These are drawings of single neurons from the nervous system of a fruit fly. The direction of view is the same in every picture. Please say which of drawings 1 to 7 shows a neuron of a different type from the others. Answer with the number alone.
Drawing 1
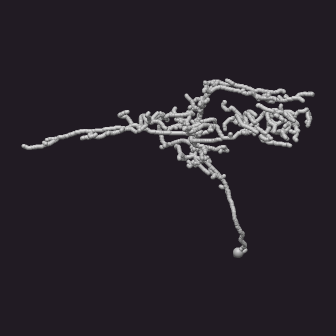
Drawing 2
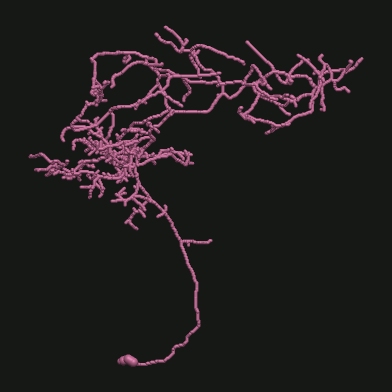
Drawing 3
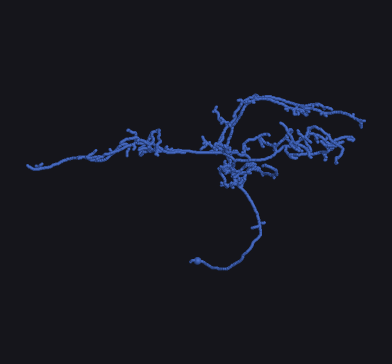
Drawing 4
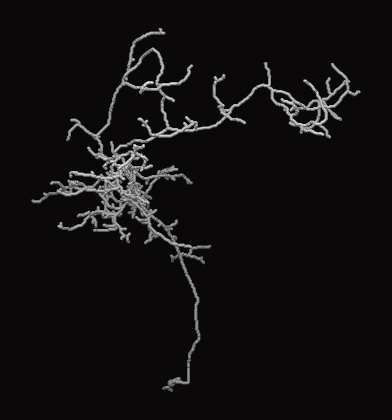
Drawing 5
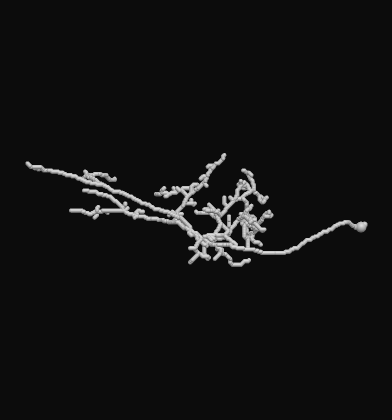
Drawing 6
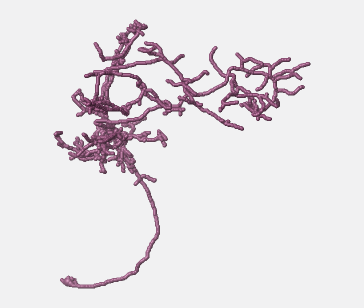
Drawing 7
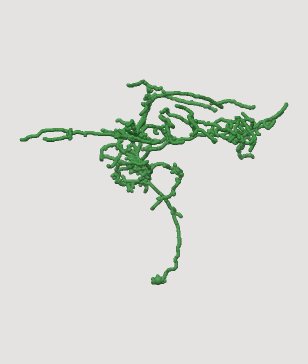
5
